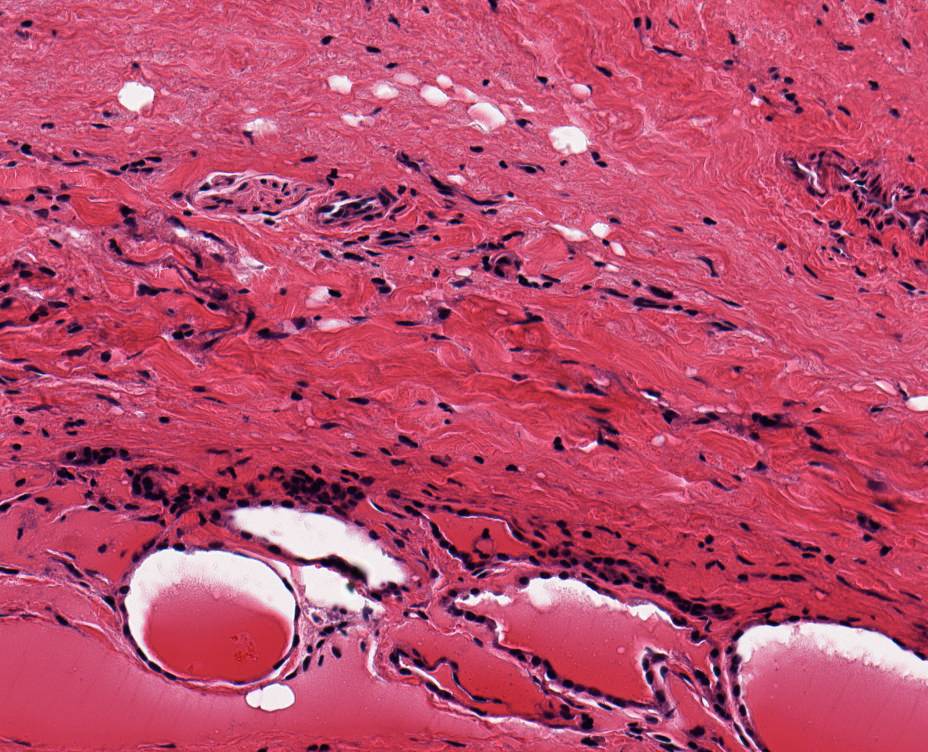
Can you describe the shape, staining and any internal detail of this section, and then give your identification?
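Wavy collagen bundles run mainly horizontally through the stroma, which holds sparse, small, dark, spindle-shaped nuclei. Flattened cells line the large spaces at the bottom, and a band of crowded dark nuclei lies just above these spaces at the lower left. This is thyroid.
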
